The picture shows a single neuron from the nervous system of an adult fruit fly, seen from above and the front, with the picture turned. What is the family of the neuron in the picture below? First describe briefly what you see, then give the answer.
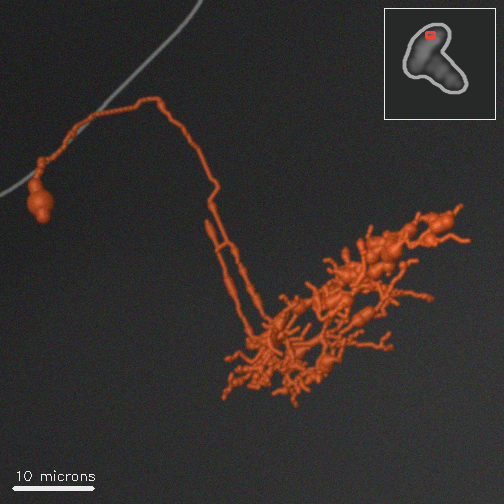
The cell body can be seen on the left of the picture. From left to right in the picture it spans about 55 microns. Dozens of branch ends can be seen. Its broad class is optic-lobe intrinsic neuron. The family is Cm.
